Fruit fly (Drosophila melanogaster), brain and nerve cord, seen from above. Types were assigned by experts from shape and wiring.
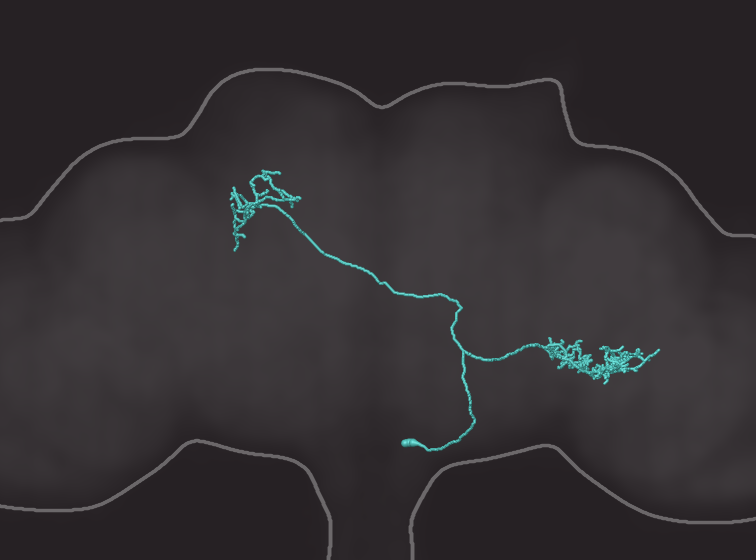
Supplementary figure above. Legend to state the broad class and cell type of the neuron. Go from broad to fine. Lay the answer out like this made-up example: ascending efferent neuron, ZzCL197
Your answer: central-brain intrinsic neuron, PLP221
